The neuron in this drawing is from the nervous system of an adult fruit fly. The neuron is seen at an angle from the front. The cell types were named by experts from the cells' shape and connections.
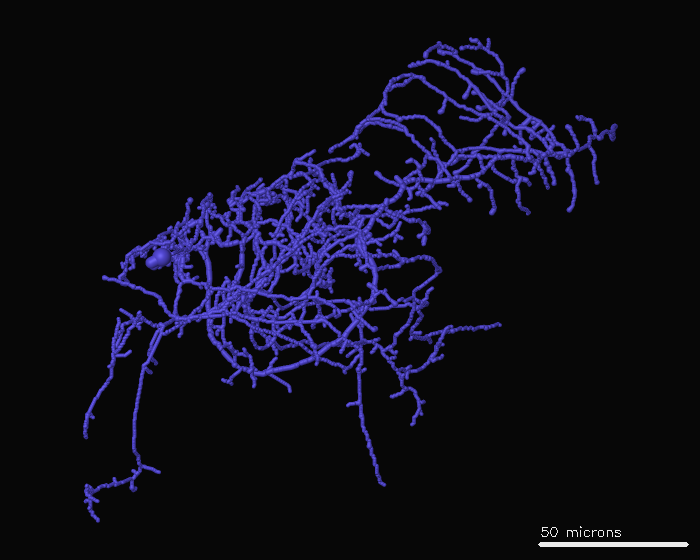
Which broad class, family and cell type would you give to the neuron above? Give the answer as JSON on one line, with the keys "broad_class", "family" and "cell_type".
{"broad_class": "nerve-cord intrinsic neuron", "family": "hemilineage 19B", "cell_type": "IN19B016"}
